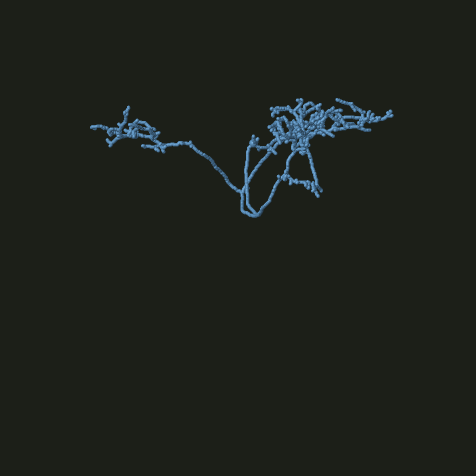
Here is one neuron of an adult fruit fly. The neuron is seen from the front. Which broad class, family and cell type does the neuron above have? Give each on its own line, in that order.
central-brain intrinsic neuron
hemilineage DM1_antero_dorsal
CRE088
